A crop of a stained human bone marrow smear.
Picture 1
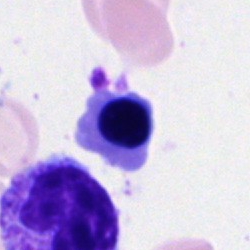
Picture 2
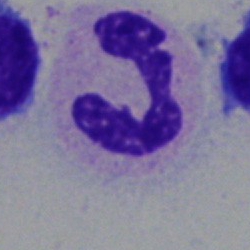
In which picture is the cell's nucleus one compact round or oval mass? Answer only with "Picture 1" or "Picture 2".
Picture 1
